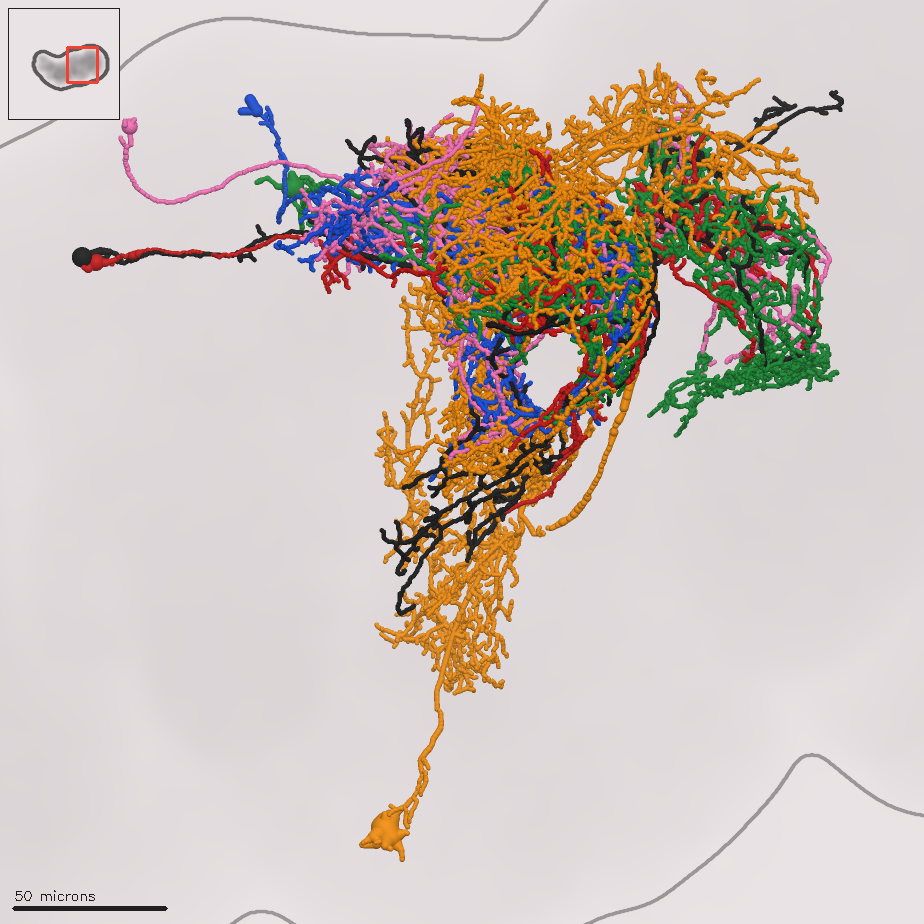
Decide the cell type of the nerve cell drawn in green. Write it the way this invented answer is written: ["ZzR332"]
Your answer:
["SMP385"]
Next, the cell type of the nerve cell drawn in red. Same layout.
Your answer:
["SMP273"]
